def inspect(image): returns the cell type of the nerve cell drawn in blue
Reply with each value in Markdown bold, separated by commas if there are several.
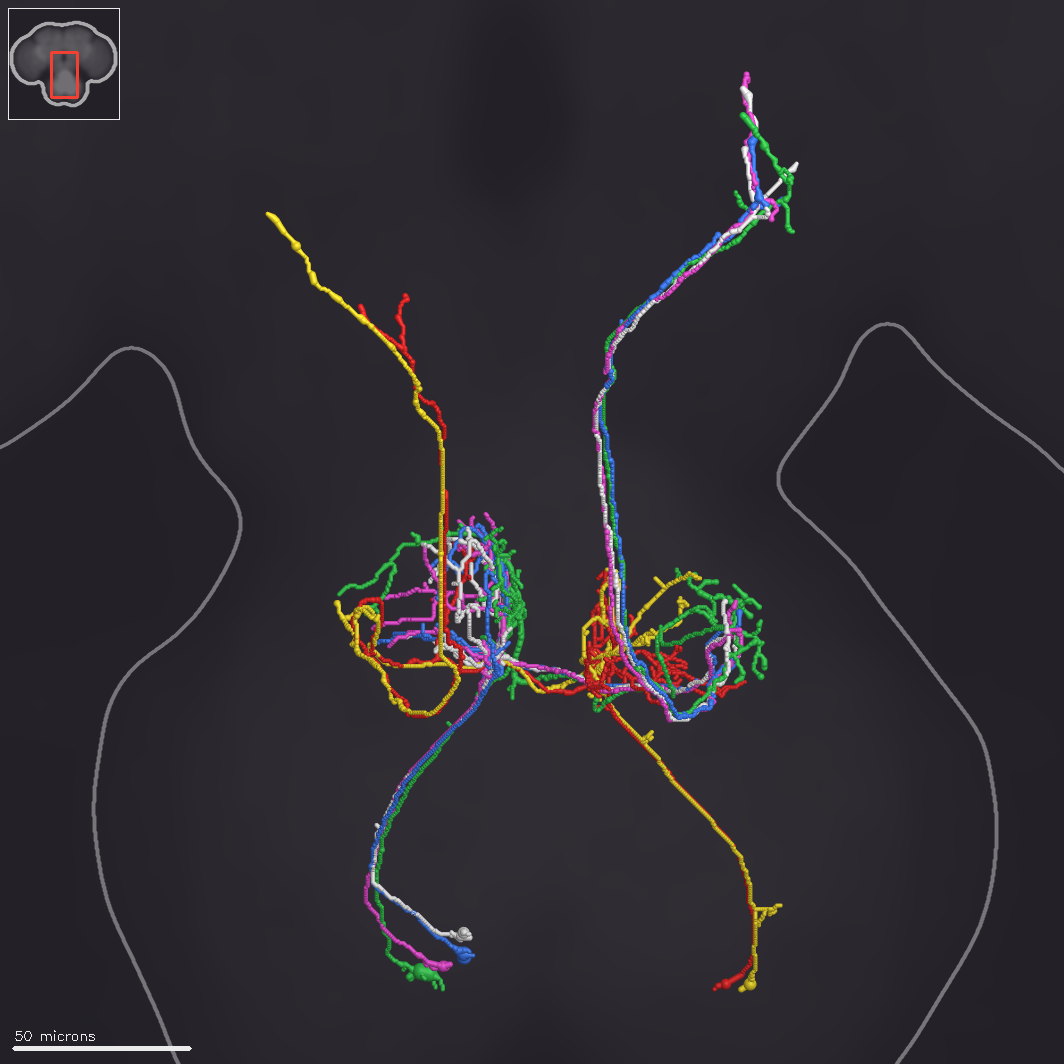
**AN07B072_f**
